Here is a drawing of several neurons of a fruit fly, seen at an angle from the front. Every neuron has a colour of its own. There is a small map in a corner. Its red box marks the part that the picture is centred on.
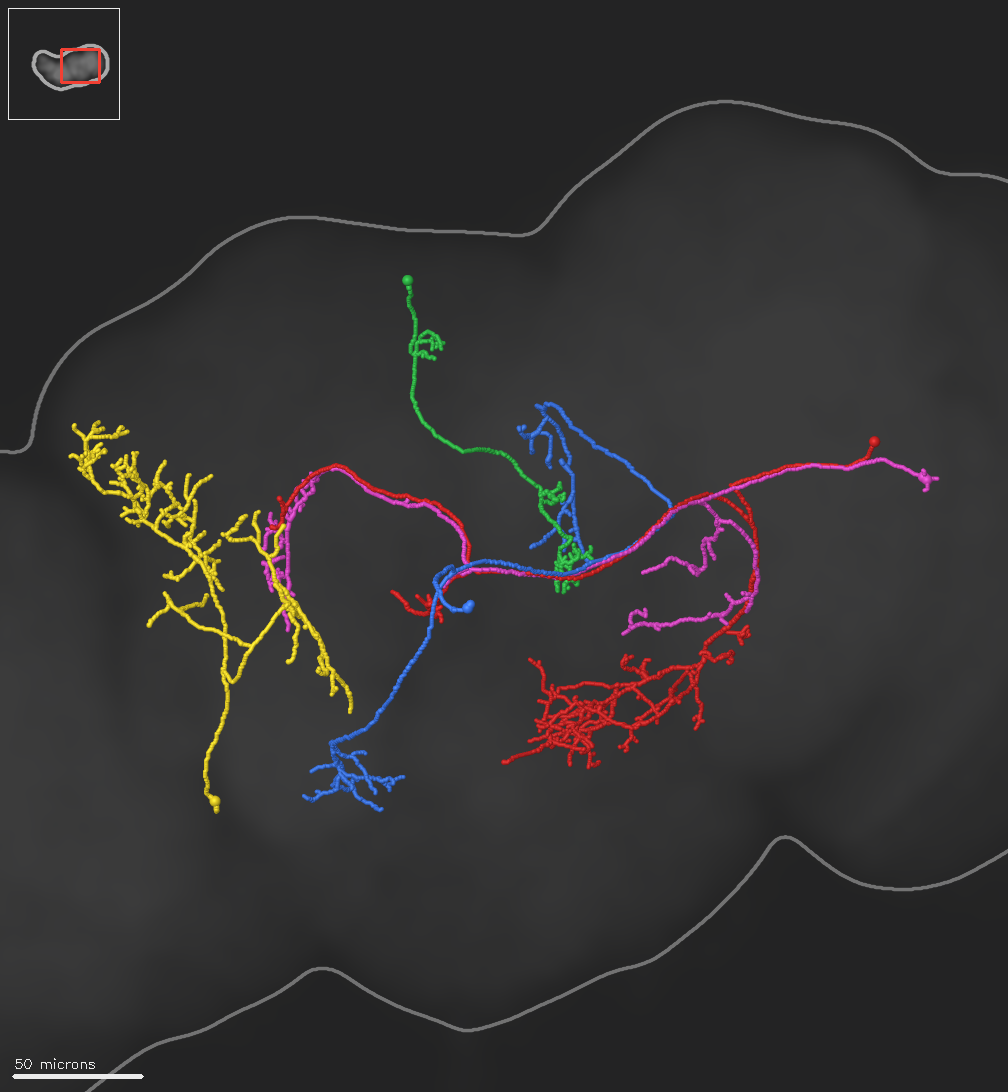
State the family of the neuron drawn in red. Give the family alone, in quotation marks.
"hemilineage AOTUv3_ventral"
